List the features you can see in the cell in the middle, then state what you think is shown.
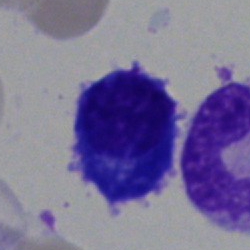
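Many small blunt projections stand out all the way around this cell's edge. The shape, I'd say, is roughly round to slightly oval. Its nucleus fills most of the cell, and I see no granules in the cytoplasm. So: a plasma cell.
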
